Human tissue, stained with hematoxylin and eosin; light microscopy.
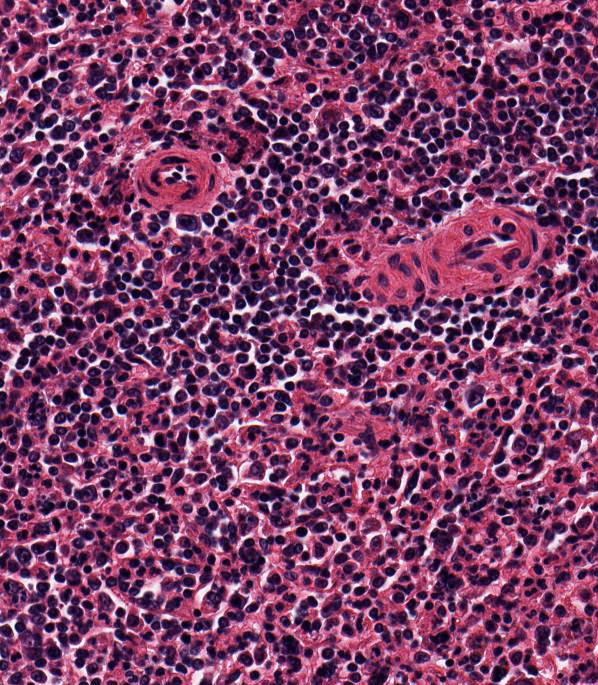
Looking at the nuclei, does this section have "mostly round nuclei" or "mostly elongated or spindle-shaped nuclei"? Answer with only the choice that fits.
Mostly round nuclei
